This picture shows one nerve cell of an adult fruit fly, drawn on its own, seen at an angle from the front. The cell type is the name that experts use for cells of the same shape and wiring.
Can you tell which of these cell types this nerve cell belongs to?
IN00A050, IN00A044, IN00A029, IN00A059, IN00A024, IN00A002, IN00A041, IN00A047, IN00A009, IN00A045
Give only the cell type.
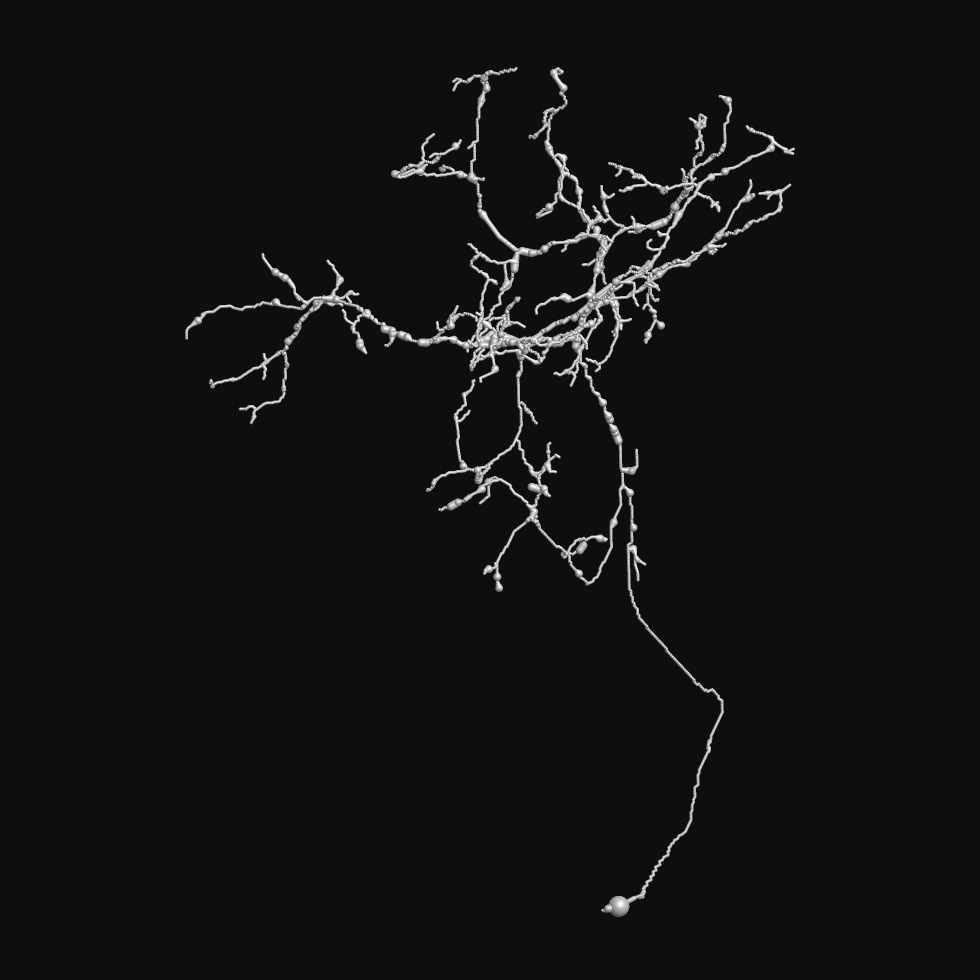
IN00A047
